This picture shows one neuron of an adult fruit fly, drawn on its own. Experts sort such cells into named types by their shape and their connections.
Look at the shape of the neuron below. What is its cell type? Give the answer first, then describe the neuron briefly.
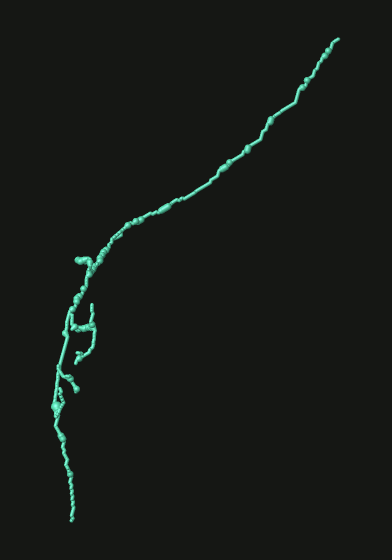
Its cell type is SNta37. Its broad class is sensory neuron entering the nerve cord. No cell body is drawn. There are a dozen or fewer branch ends.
